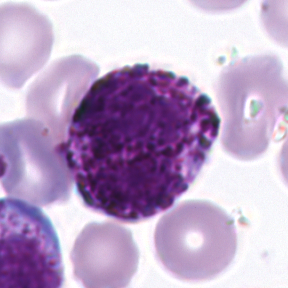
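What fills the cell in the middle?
Coarse dark purple granules pack the cell, lying over the nucleus and hiding its outline.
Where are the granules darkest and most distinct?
Along the rim of the cell, where they sit at its margin and make the edge bumpy.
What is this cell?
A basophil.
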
